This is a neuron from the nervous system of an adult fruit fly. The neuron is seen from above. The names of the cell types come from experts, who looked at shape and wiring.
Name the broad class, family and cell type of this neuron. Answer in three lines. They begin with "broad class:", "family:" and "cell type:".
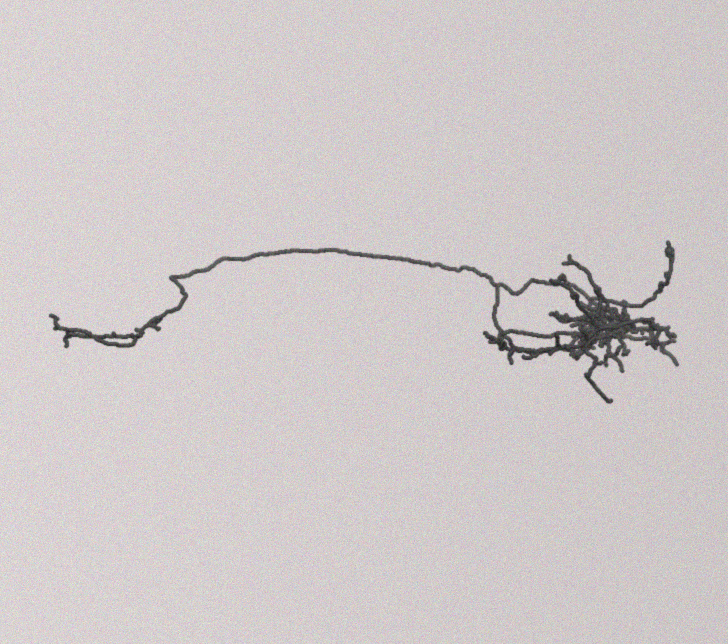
broad class: central-brain intrinsic neuron
family: LHAD
cell type: LHAD1j1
